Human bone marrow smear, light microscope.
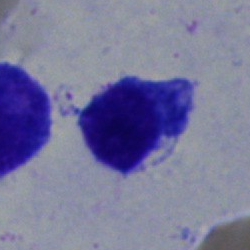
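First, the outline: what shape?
Irregular and angular, tapering to a point at the lower edge.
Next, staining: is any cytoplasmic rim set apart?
No clear one; the cell stains an almost uniform deep blue-purple.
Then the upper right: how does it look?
Paler, with a ragged, frayed edge.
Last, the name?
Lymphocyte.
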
